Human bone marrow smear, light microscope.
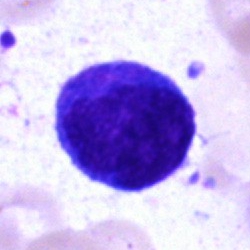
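Blast, central cell of a stained bone marrow smear. The nucleus fills almost the whole cell, leaving at most a very thin rim of cytoplasm. Chromatin is dense and stains deep purple-blue. Neither granules nor vacuoles are visible in the cell.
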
